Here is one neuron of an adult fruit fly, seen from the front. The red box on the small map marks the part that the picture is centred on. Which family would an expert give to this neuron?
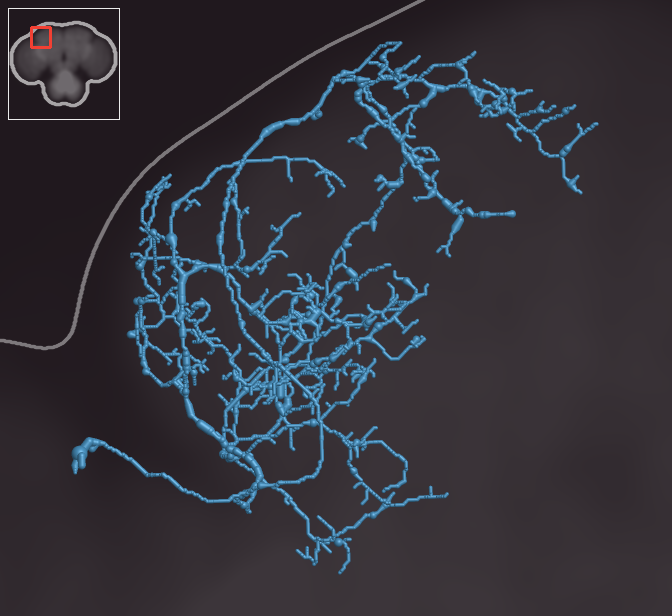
hemilineage SLPav1_medial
